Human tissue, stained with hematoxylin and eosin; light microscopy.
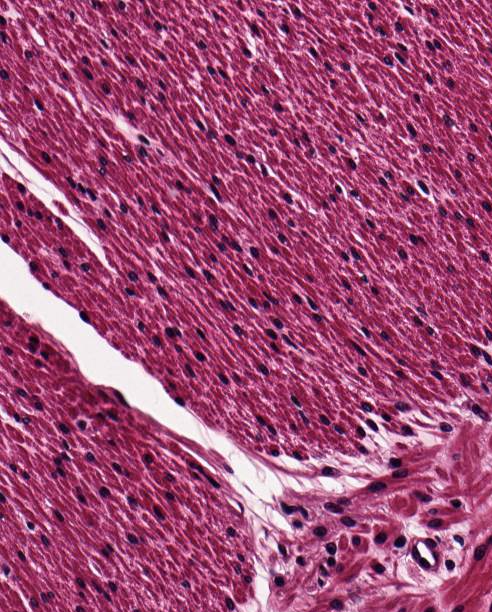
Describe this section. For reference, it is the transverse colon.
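Densely packed elongated cells fill most of the field, lying parallel to one another in broad bundles. Their cytoplasm is strongly eosinophilic. The nuclei stain dark and range from oval to elongated, spread fairly evenly through the bundles rather than gathered into clusters.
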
